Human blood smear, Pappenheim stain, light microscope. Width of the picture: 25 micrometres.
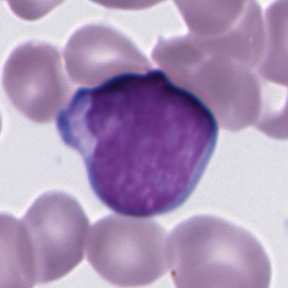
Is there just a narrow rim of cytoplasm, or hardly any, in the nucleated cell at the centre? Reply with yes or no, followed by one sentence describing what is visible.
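Yes. The nucleus fills most of the cell.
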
